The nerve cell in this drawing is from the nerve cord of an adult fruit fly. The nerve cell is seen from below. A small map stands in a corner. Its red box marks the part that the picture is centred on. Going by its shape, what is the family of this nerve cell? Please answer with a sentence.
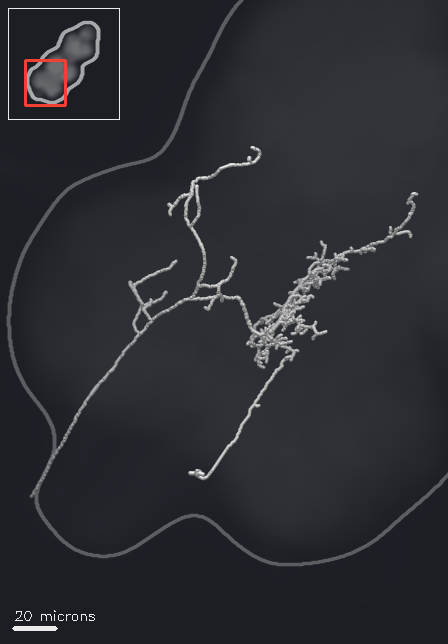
The family is hemilineage 07B.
